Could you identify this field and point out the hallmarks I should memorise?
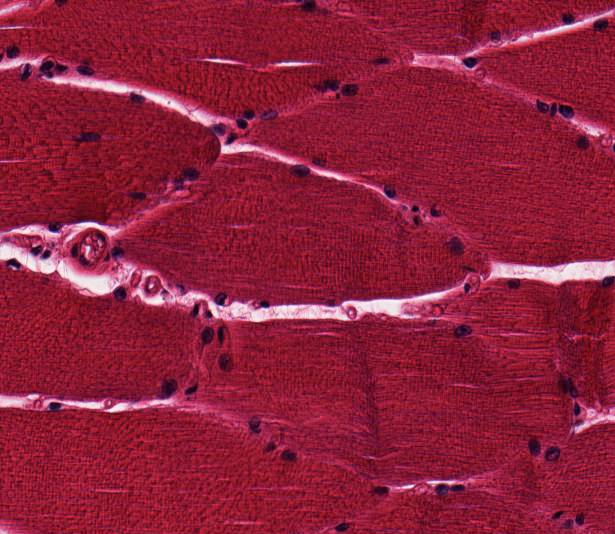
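That's skeletal muscle. What settles it is the nuclei: dark and flattened, they sit at the fibre edges just beneath the surface, not in the centres.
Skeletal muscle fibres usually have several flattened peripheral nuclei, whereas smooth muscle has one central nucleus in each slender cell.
The fibre cytoplasm stains a deep, even red, and only thin strands of pale connective tissue with scattered small nuclei separate the fibres. No fat cells turn up anywhere in the field.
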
